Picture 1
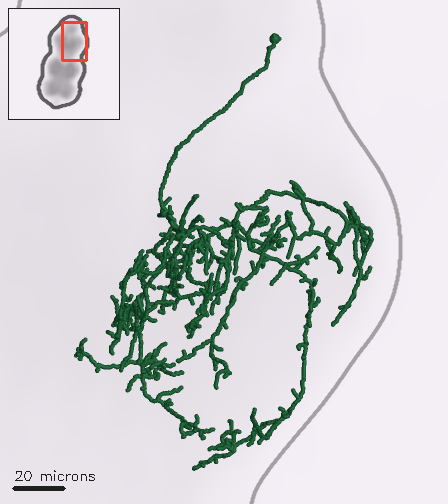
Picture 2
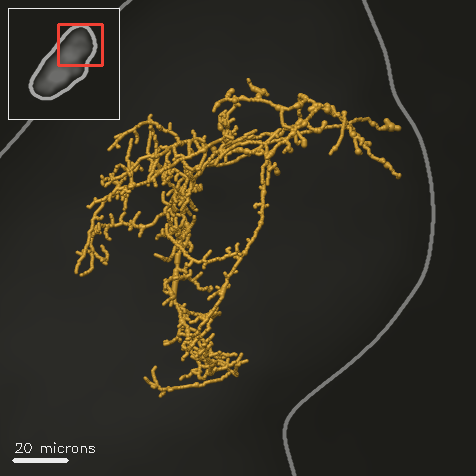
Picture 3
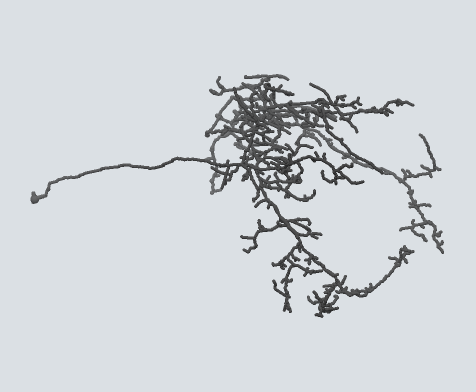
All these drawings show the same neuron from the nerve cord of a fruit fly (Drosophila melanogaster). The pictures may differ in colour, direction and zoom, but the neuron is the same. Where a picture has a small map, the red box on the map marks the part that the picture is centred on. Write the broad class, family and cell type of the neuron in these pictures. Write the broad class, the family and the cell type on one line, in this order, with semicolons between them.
nerve-cord intrinsic neuron; hemilineage 03A; IN03A055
